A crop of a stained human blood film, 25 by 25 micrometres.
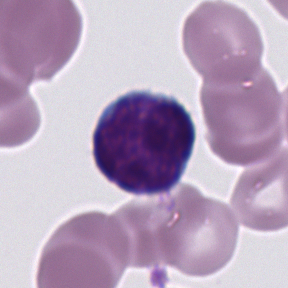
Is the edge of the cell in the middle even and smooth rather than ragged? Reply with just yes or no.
Yes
